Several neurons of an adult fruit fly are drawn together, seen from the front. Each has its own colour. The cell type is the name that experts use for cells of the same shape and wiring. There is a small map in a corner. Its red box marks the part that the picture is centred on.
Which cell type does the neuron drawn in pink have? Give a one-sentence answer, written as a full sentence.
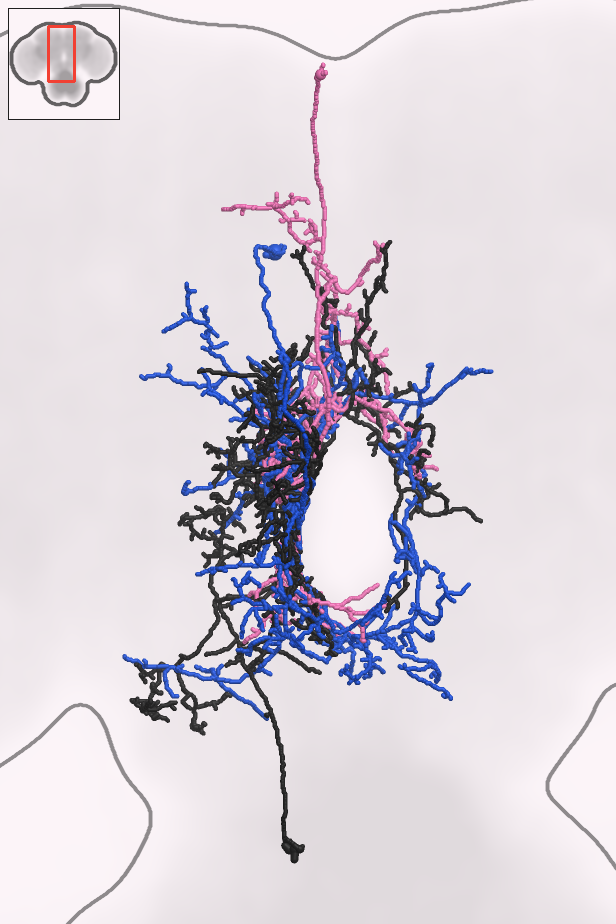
This neuron is recognized as the cell type IB026.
